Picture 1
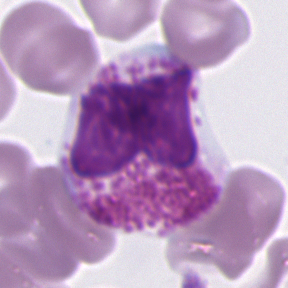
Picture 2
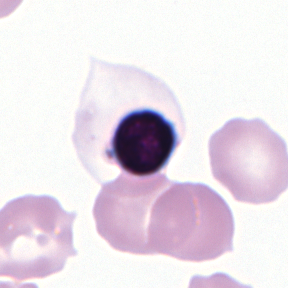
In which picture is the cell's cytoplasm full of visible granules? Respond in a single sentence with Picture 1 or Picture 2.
It is the cell in Picture 1 whose cytoplasm holds many visible granules.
